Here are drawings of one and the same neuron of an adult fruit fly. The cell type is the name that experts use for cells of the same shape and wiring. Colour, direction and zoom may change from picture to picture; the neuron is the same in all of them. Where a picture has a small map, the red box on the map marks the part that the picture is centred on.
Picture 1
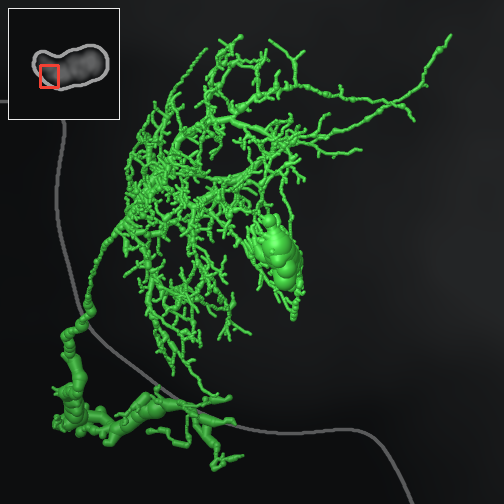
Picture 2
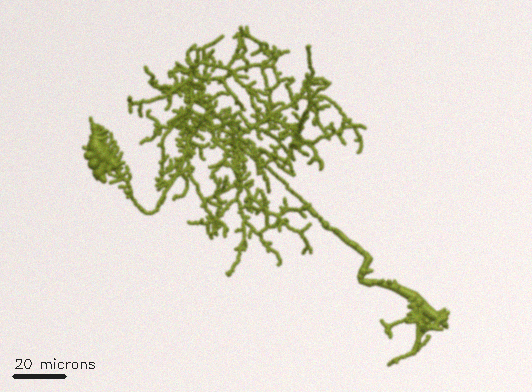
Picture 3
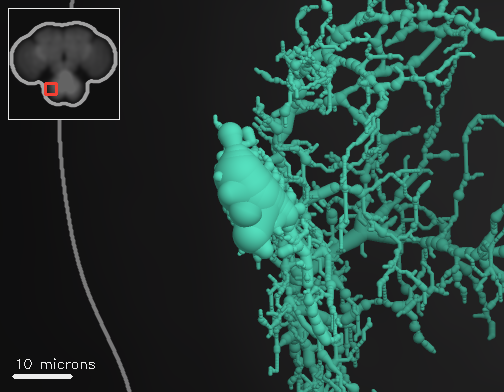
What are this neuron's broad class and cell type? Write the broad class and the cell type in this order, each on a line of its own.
motor neuron of the nerve cord
Sternal anterior rotator MN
